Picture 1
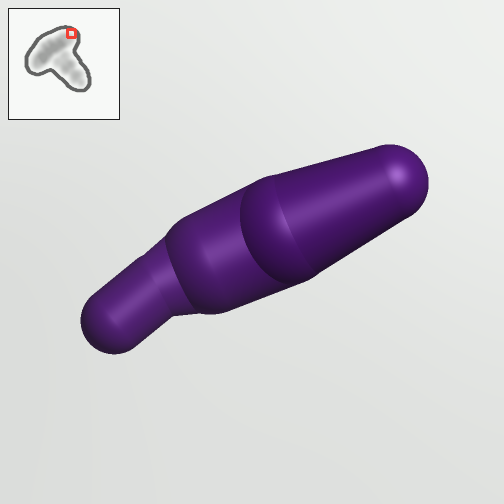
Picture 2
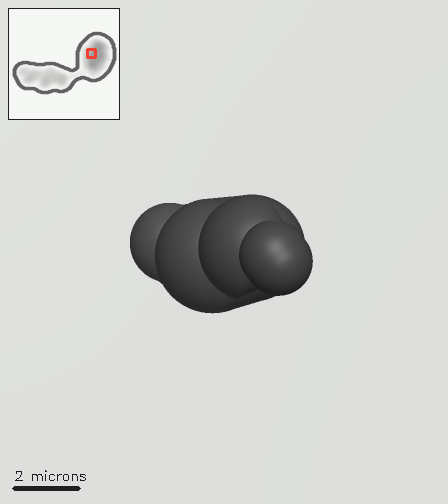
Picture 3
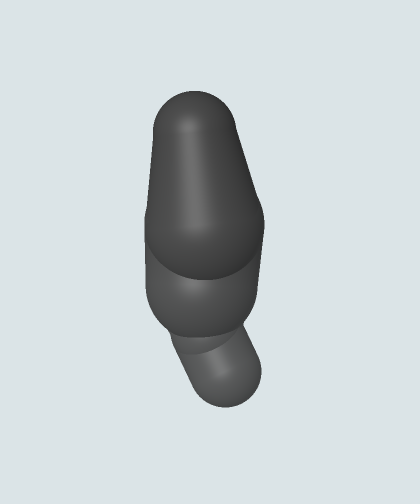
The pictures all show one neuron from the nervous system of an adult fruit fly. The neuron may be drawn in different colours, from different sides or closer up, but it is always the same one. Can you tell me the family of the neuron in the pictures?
class visual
